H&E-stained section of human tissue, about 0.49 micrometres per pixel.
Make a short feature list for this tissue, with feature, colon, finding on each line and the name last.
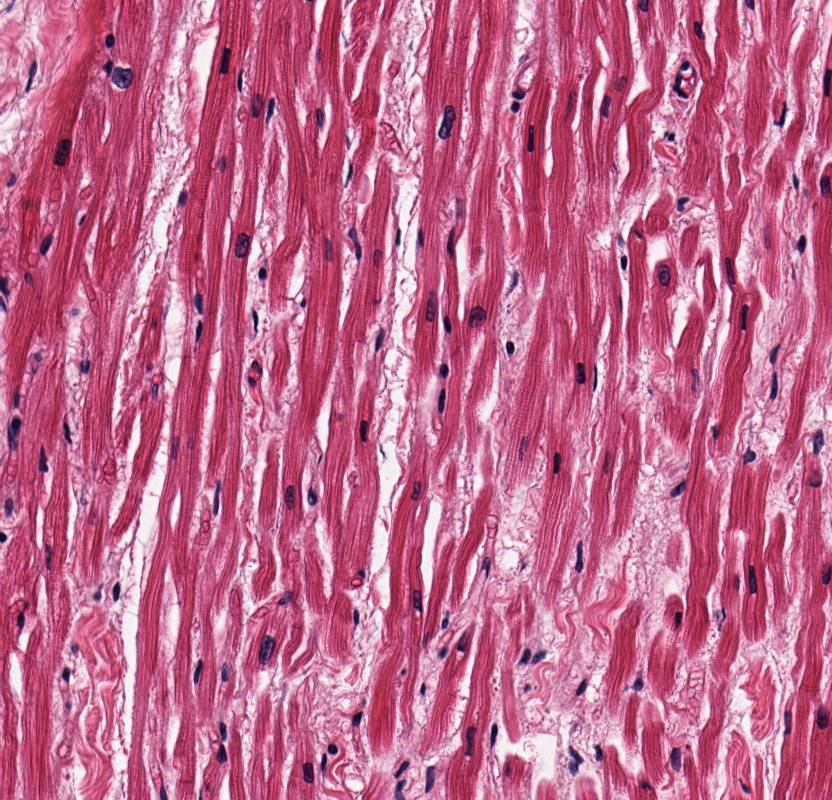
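Striations: fine, transverse, along fibre length
Branching: fibres join neighbours at narrow angles
Nuclei: single, oval, central
Interstitium: pale, loose, wispy connective tissue; small dark elongated nuclei
Tissue: atrial appendage of the heart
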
